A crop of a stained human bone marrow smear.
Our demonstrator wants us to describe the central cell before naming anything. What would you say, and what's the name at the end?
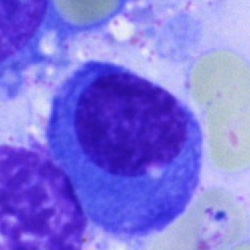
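Off-centre toward the upper part of the cell sits the nucleus, with most of the cytoplasm lying below it. This cytoplasm is abundant and deep blue, and no granules are visible in it. At the lower edge of the nucleus lies a small pale spot. The cell is a plasma cell.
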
